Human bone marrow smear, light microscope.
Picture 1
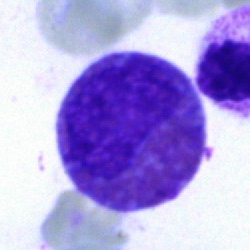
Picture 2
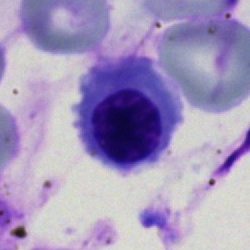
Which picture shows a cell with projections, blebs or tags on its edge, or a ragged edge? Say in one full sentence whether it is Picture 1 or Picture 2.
It is in Picture 2 that the cell has a rough outline.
